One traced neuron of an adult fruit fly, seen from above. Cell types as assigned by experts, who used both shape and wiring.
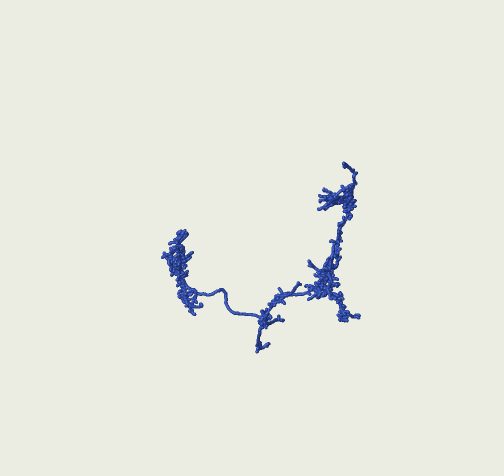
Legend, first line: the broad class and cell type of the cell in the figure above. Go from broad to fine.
central-brain intrinsic neuron; GNG660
